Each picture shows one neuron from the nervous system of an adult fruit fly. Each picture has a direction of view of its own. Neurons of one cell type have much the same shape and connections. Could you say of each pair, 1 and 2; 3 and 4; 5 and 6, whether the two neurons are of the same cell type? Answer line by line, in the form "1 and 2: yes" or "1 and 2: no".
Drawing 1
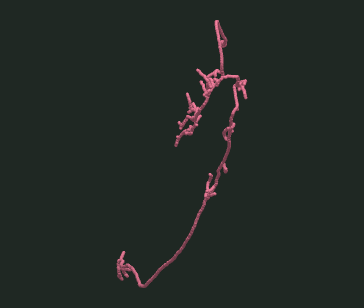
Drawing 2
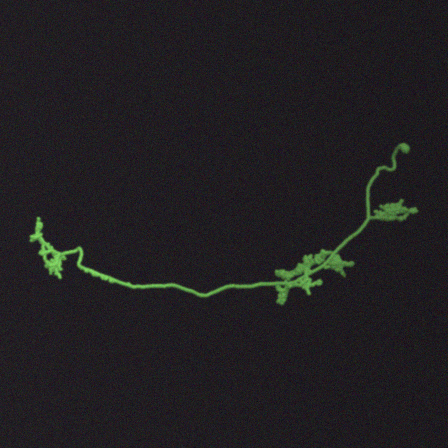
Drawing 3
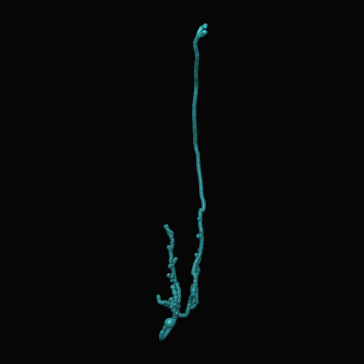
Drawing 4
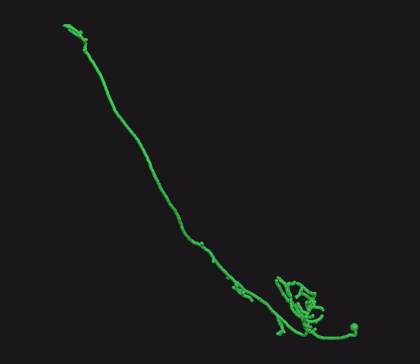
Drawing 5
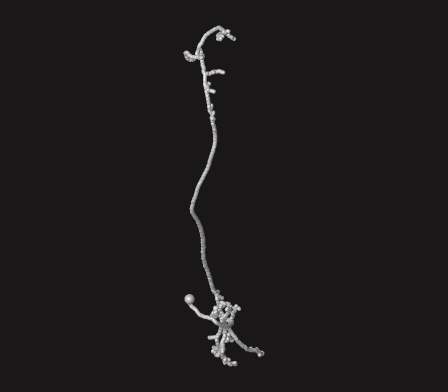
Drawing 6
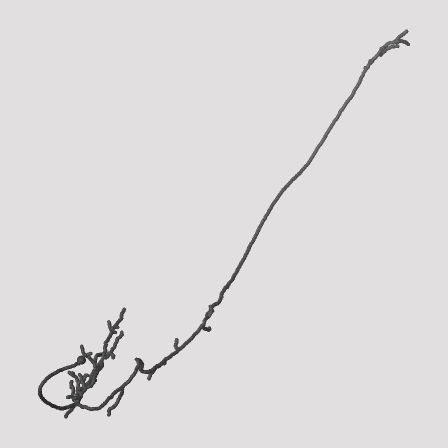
1 and 2: no
3 and 4: yes
5 and 6: no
